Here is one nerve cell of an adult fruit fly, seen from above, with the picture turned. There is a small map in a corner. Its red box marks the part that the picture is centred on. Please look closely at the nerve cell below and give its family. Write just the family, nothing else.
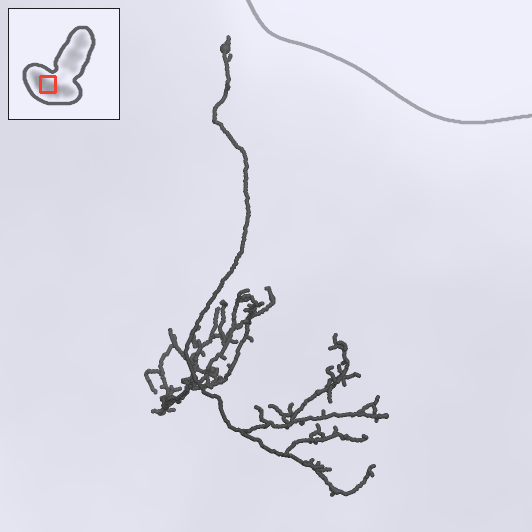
hemilineage DM6_dorso_medial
